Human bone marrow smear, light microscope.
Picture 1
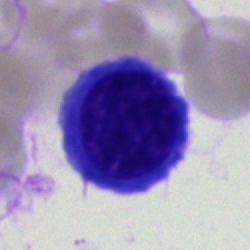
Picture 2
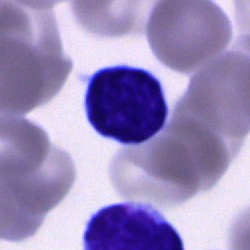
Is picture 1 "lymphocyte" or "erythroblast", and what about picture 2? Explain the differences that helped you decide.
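Picture 1 shows an erythroblast, and picture 2 shows a lymphocyte. In picture 1, the chromatin is dense and stains dark purple.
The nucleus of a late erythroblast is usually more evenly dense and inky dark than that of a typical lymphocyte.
The cytoplasm there is deep blue and forms only a scant rim around the nucleus, widest on the left side of the cell. In picture 2, the cell is round with a smooth outline, and the nucleus fills almost all of it, leaving at most a barely visible rim of cytoplasm. You won't find nucleoli in that nucleus, nor any granules in the cell.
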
